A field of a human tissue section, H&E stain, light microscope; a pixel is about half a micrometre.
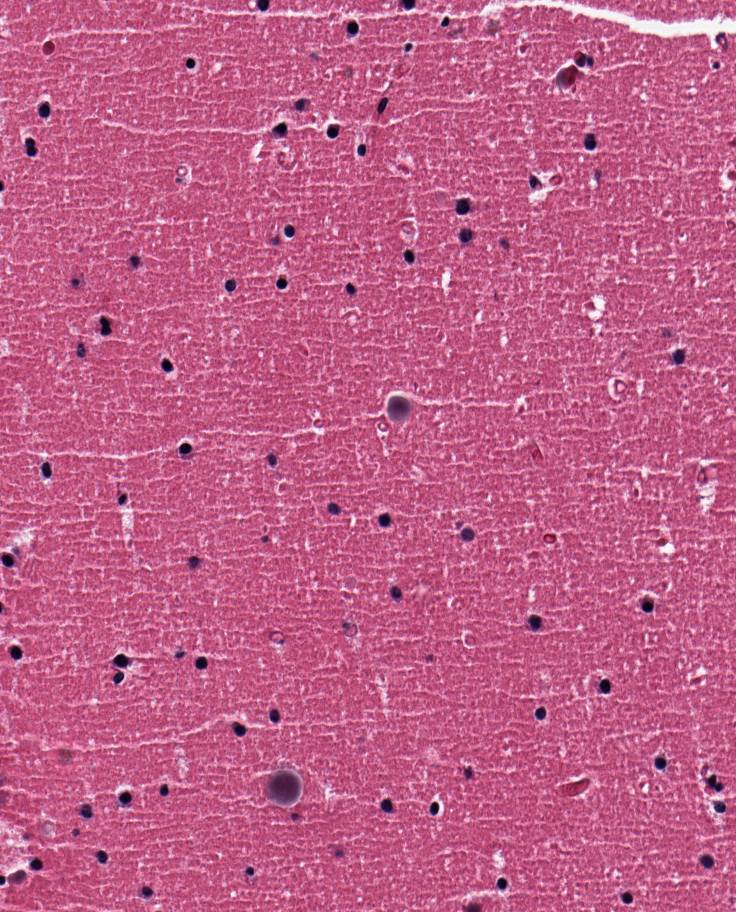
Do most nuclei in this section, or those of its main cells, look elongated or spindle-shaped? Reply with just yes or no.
No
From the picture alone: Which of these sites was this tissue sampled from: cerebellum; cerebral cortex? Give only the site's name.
cerebellum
